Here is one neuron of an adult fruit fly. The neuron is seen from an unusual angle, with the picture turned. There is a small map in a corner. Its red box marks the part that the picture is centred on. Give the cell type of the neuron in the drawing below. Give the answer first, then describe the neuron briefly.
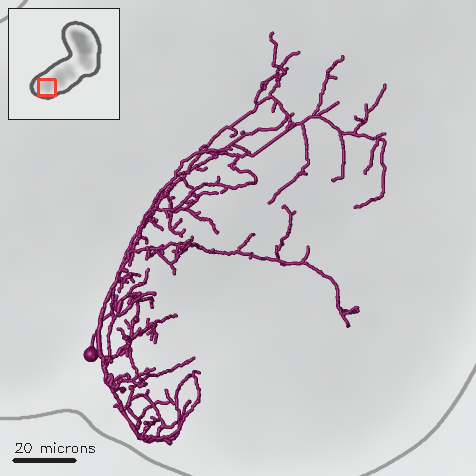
The cell type is IN19A108. This is a nerve-cord intrinsic neuron. It lies in the nerve cord. The cell body can be seen at the lower left of the picture. From top to bottom in the picture it spans about 140 microns.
